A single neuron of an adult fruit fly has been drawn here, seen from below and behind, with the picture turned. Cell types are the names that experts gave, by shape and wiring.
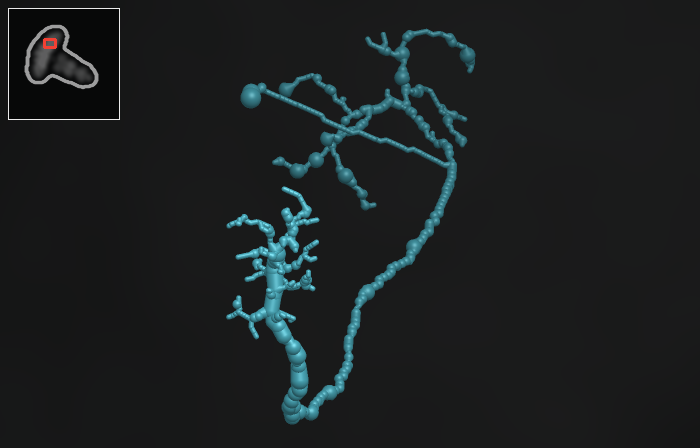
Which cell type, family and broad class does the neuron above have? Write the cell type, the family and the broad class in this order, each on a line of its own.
LC12
LC
visual projection neuron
